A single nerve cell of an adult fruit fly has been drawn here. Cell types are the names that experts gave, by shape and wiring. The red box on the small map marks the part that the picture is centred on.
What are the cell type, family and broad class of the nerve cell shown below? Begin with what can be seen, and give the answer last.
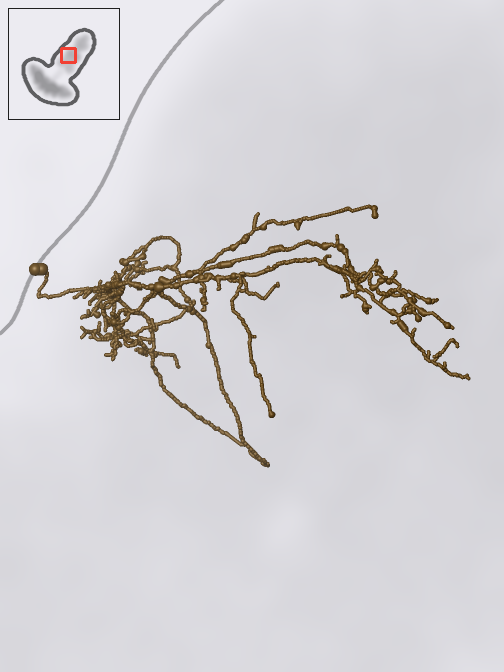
It is in the nerve cord and does not reach the brain. Its cell body lies on the left of the picture. The picture shows dozens of branch ends. The cell type is IN17A097. The family is hemilineage 17A. It is a nerve-cord intrinsic neuron.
